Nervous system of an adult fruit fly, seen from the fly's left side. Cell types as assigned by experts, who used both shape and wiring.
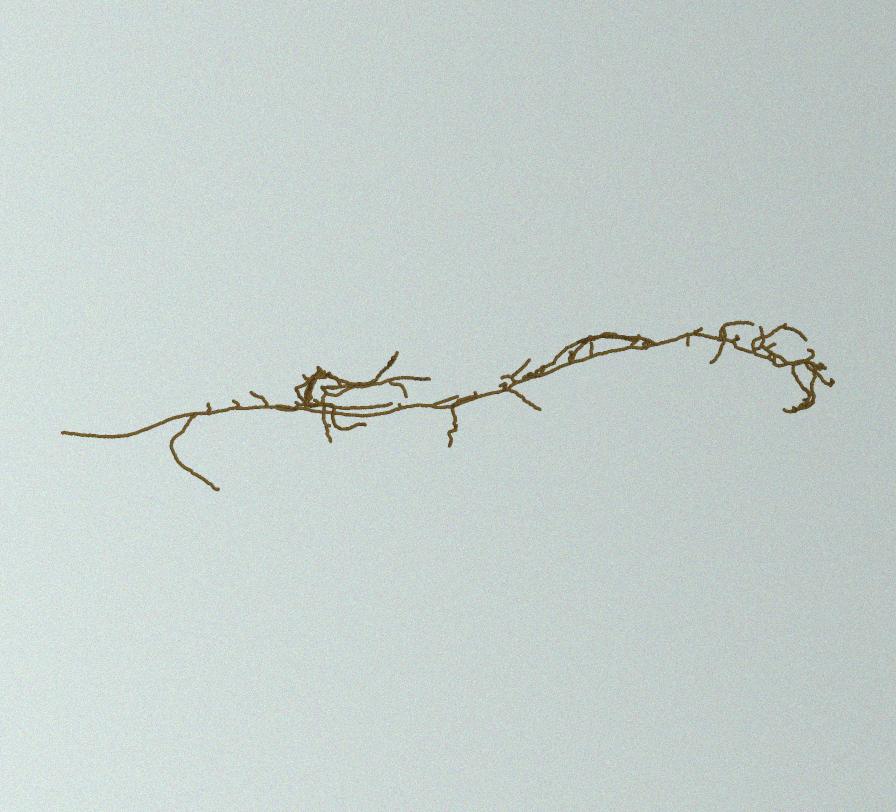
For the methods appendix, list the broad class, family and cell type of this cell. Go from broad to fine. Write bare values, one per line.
descending neuron
hemilineage SMPpm1
DNp48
